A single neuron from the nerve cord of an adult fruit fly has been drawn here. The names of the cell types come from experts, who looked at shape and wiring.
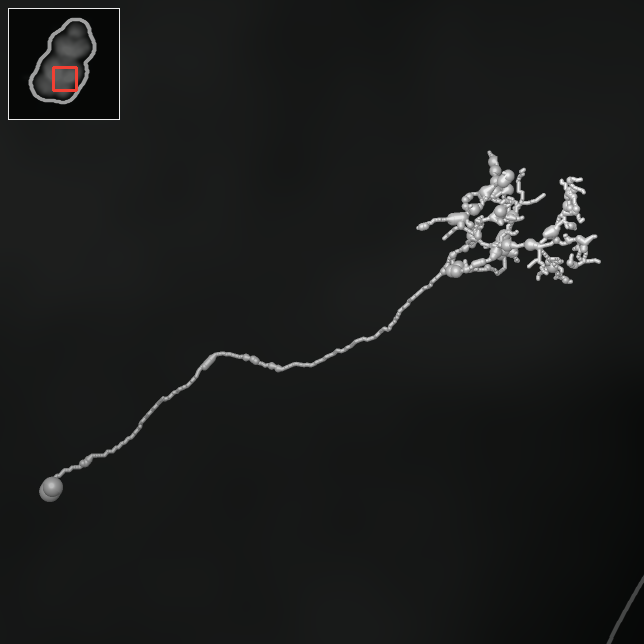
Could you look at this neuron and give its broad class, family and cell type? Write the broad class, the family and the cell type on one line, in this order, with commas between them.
nerve-cord intrinsic neuron, hemilineage 14A, IN14A107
